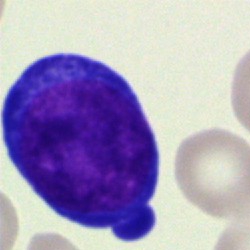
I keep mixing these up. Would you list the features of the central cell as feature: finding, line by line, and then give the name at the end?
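Chromatin: finely stippled, not coarsely clumped
Cytoplasm: just a narrow rim around the nucleus
Stain: that rim is deep blue
Edge: one small rounded bleb jutting from the bottom
Cell: proerythroblast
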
